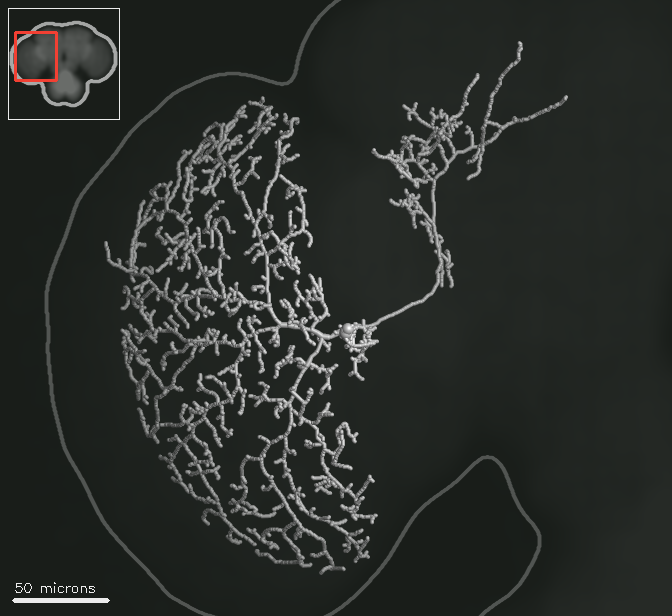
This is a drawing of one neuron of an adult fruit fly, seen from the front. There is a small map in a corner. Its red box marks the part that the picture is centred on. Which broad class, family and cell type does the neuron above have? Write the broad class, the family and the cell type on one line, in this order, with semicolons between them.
visual projection neuron; MeVP; MeVP29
